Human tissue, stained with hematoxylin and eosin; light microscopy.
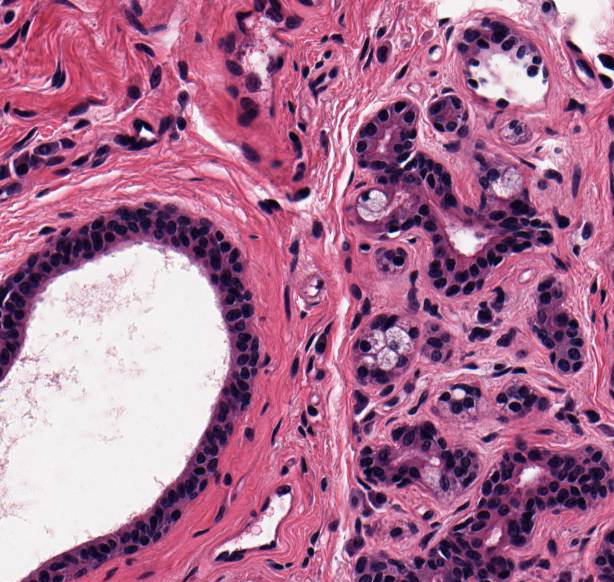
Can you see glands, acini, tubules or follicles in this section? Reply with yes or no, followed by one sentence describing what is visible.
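Yes. A large duct with a wide lumen fills the left side of the field, while clusters of small glands fill the right half.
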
